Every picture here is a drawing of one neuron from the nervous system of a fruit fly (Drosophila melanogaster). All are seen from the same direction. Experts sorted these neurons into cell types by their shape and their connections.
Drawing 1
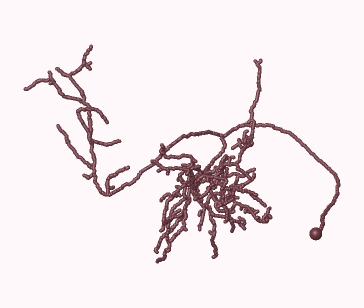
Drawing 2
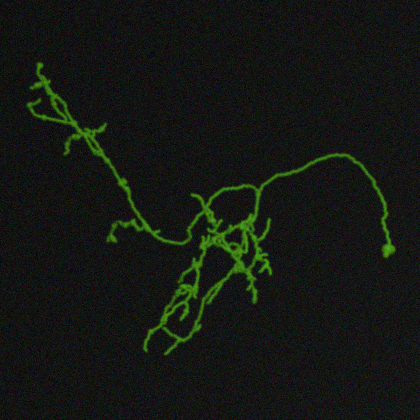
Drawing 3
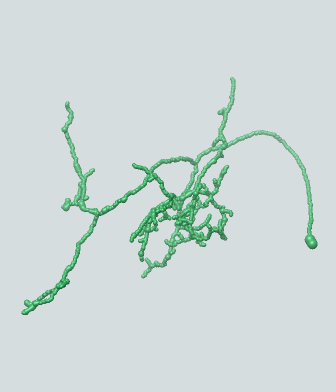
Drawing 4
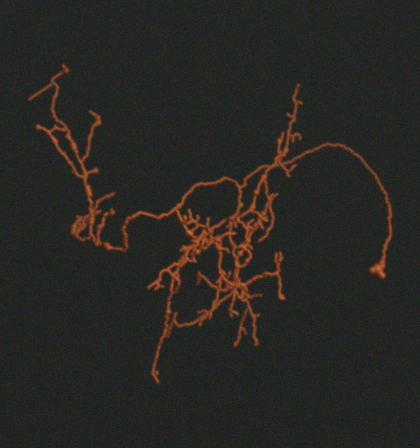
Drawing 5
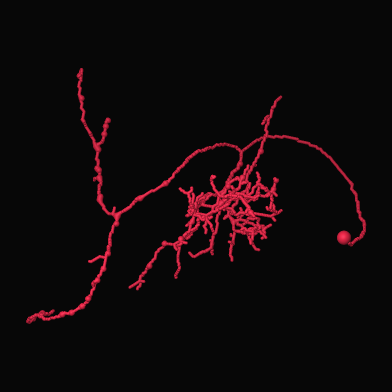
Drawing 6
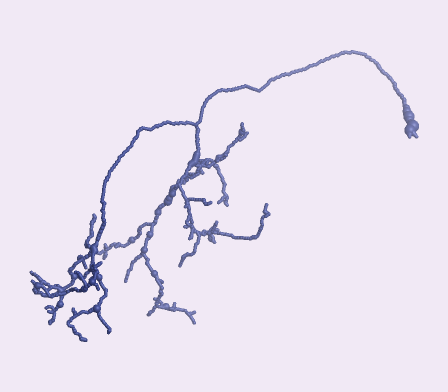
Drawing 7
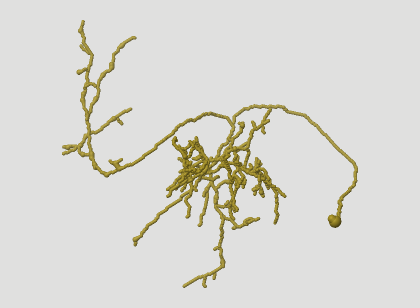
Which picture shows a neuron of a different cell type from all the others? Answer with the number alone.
6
